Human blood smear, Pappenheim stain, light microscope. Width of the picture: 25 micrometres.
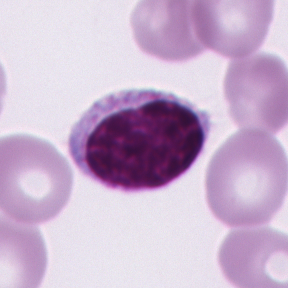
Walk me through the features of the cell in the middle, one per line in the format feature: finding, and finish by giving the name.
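Cytoplasm: crescent, widest left of nucleus
Nucleus: off-centre, toward right
Nucleoli: none visible
Edge: upper left slightly ragged
Name: large granular lymphocyte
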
